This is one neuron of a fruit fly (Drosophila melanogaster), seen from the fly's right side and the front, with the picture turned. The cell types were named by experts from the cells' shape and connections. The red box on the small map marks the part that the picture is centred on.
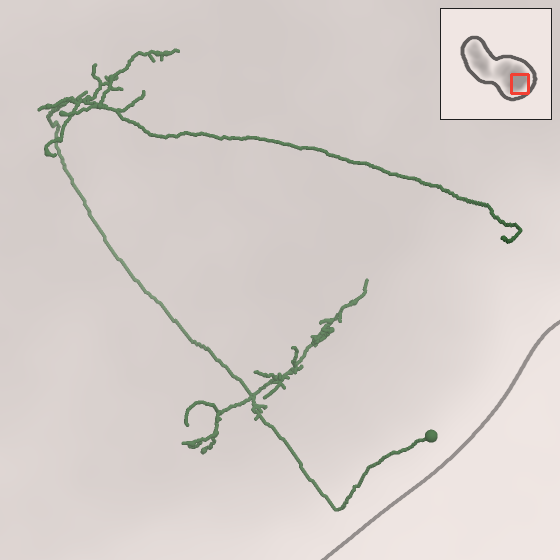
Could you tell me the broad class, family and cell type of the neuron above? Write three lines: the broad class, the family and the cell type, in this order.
visual projection neuron
MeTu
MeTu4c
